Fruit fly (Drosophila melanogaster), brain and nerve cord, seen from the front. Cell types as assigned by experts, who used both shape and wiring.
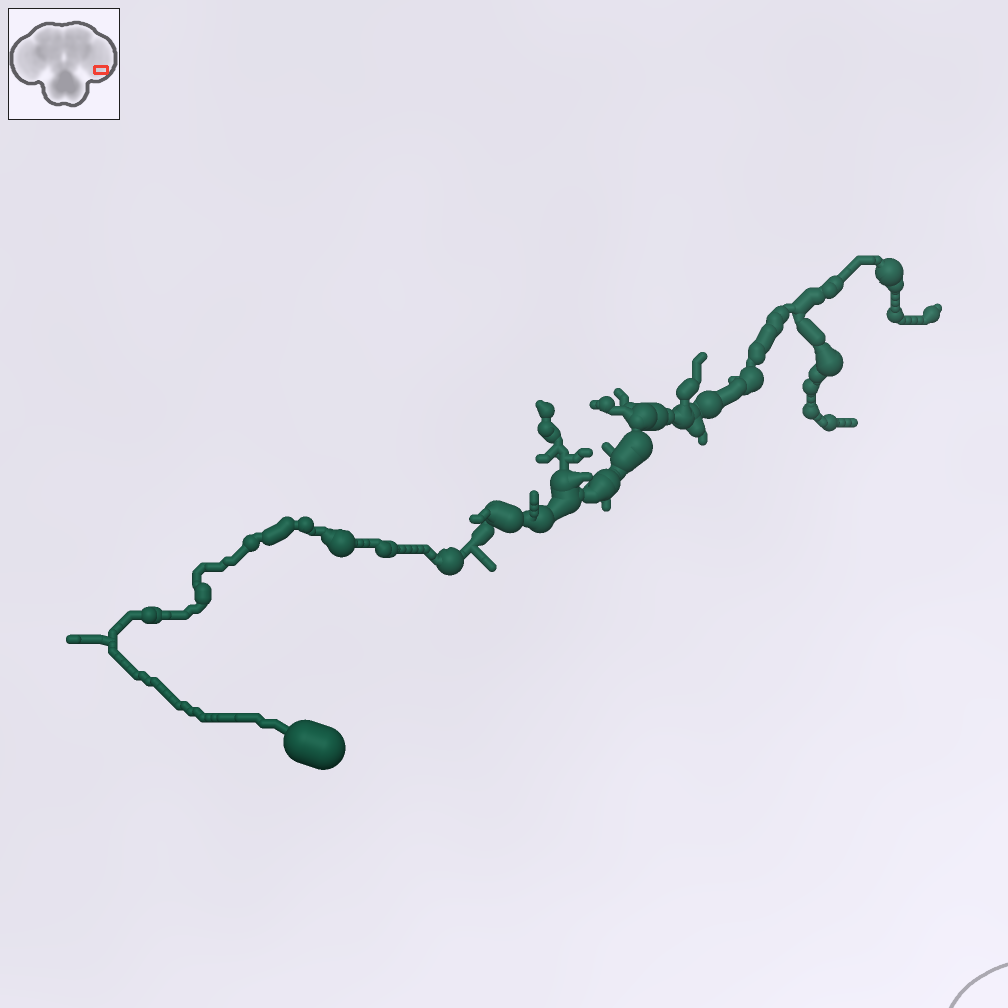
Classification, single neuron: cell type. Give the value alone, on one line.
Dm3b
